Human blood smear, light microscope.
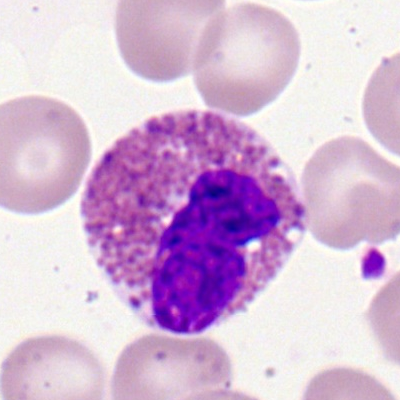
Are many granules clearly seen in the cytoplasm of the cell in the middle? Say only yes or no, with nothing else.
Yes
